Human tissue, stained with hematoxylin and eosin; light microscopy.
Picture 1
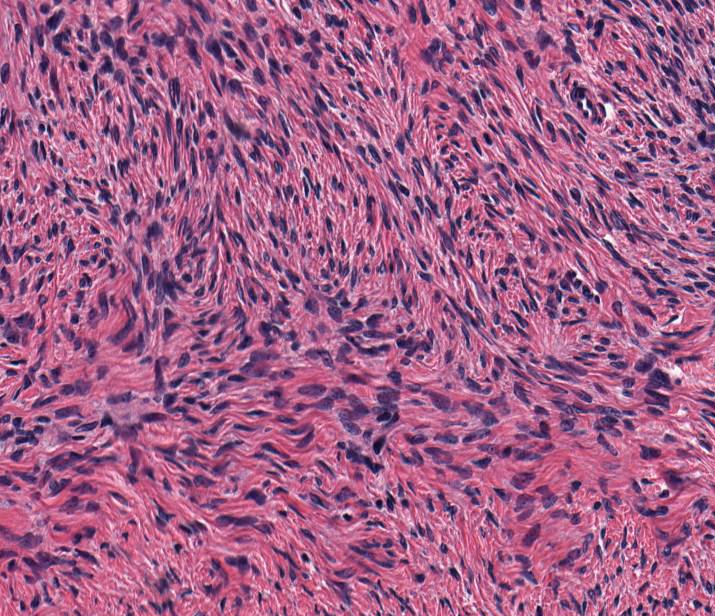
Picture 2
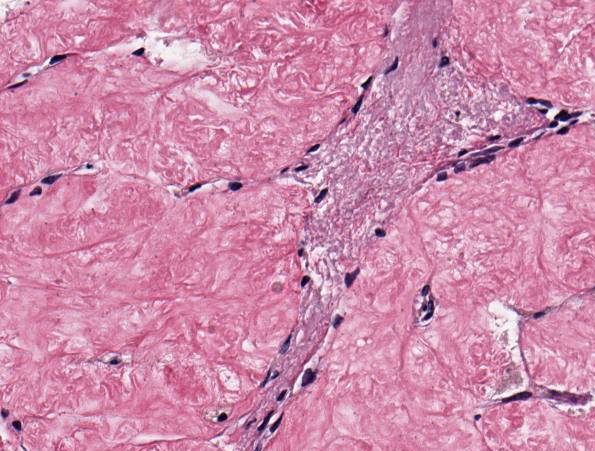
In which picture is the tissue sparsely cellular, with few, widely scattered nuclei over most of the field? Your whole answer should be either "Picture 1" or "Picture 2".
Picture 2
